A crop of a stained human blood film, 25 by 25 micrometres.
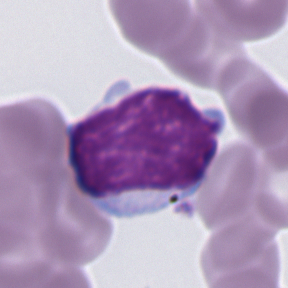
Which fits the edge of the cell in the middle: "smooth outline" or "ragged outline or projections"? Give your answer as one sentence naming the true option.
There is a ragged or frayed edge, or there are projections, blebs or tags, on this cell.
